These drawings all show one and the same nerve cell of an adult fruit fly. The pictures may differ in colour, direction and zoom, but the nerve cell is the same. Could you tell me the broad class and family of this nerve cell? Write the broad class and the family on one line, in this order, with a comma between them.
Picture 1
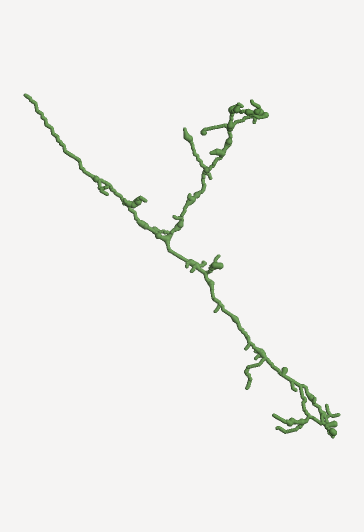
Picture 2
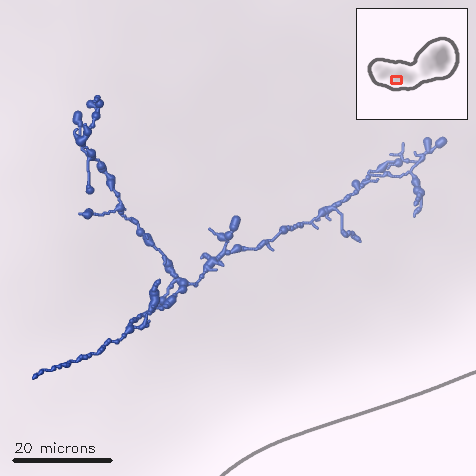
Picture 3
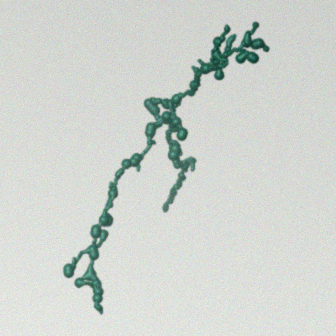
sensory neuron entering the nerve cord, class mechanosensory proprioceptive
